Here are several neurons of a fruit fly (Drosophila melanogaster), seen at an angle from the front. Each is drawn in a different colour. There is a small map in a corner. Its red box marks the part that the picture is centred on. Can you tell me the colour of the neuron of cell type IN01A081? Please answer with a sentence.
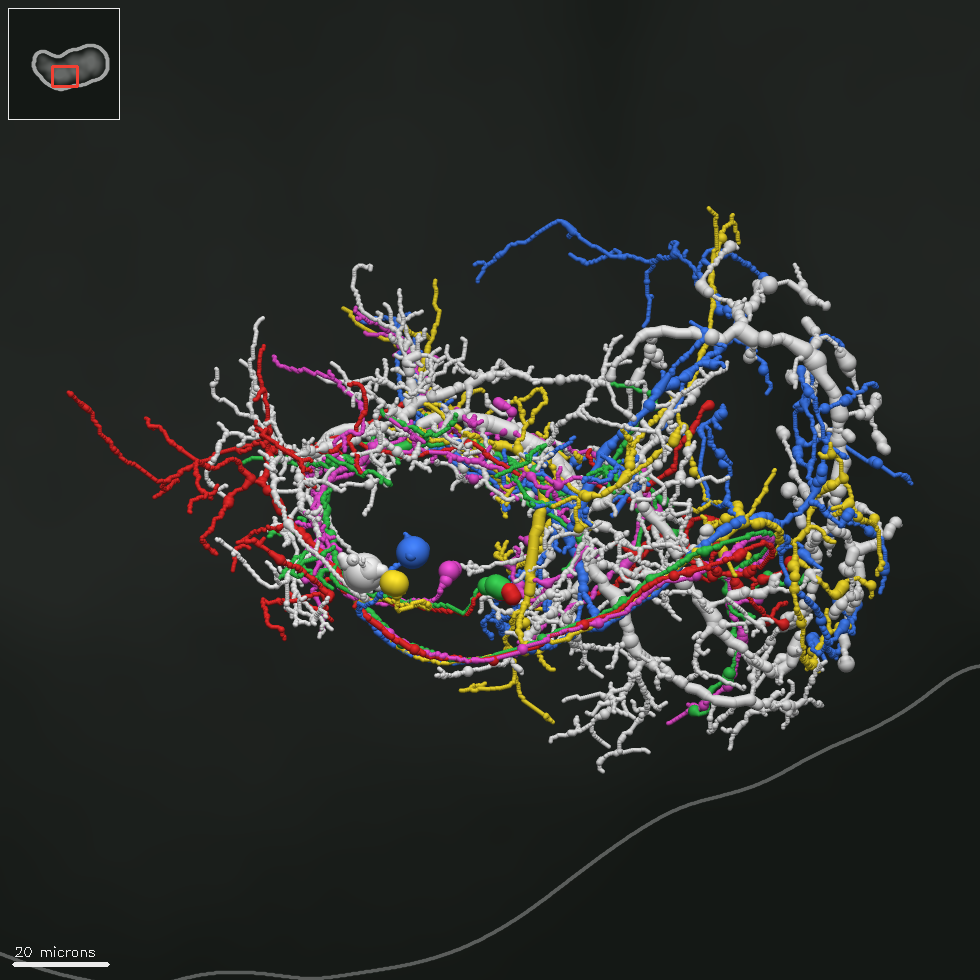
The colour is green.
